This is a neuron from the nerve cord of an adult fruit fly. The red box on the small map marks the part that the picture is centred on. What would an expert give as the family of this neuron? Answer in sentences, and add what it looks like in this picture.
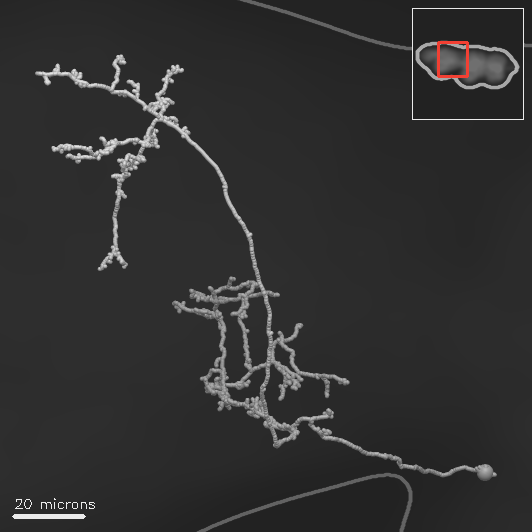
Its family is hemilineage 01A. This is a nerve-cord intrinsic neuron. From left to right in the picture it spans about 130 microns. The picture shows dozens of branch ends.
